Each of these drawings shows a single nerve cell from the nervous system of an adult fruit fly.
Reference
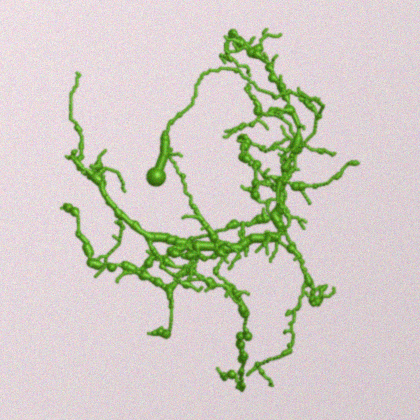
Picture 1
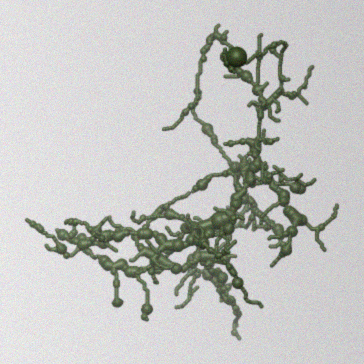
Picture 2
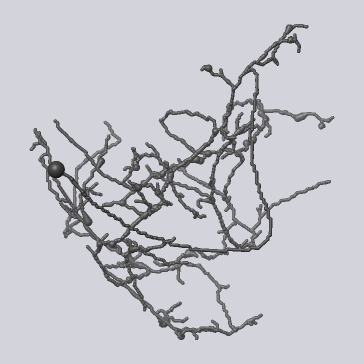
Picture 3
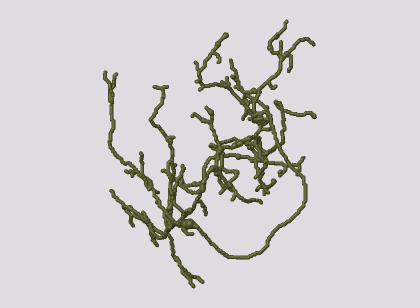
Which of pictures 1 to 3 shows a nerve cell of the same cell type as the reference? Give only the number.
1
